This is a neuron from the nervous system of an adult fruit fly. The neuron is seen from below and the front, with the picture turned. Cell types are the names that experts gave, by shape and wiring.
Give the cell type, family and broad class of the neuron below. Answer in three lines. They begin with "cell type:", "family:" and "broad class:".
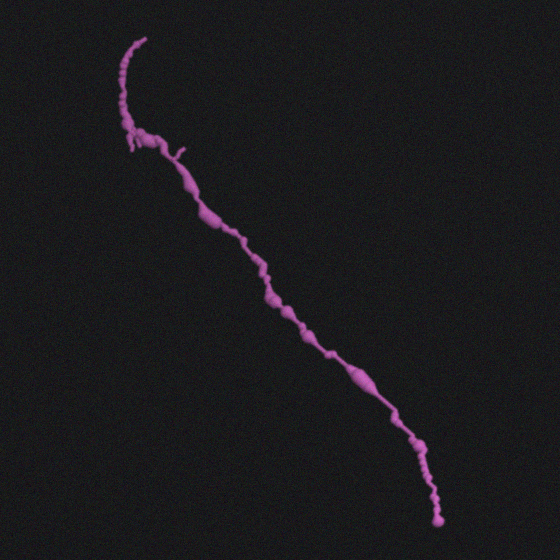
cell type: JO-B1_c
family: class mechanosensory
broad class: sensory neuron entering the brain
